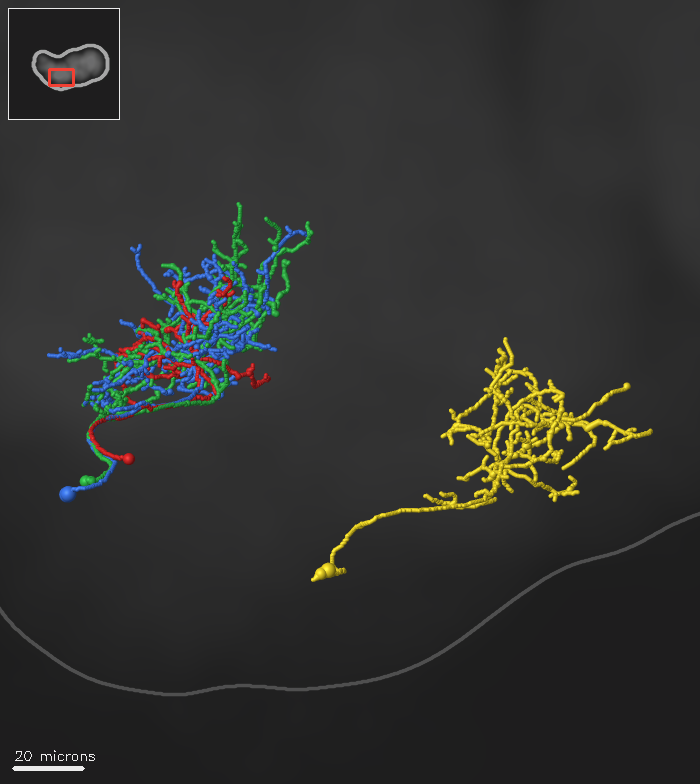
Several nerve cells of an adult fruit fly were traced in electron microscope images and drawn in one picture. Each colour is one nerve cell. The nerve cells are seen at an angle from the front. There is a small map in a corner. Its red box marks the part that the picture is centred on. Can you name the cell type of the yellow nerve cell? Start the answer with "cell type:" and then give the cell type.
cell type: IN14A074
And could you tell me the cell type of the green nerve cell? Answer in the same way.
cell type: IN14A063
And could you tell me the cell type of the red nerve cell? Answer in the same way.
cell type: IN14A105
